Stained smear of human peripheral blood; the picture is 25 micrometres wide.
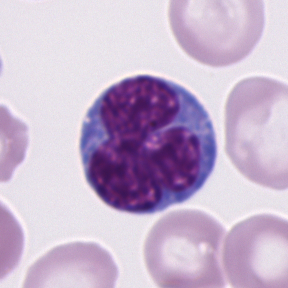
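Typical lymphocyte, central cell, stained peripheral blood smear. Outline round and smooth; cell about 12 micrometres across. Nucleus about 12 by 10 micrometres, filling about 70% of the cell's area. Chromatin dark purple, coarsely clumped; no distinct nucleolus seen. Cytoplasm a narrow rim, widest at the upper right.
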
